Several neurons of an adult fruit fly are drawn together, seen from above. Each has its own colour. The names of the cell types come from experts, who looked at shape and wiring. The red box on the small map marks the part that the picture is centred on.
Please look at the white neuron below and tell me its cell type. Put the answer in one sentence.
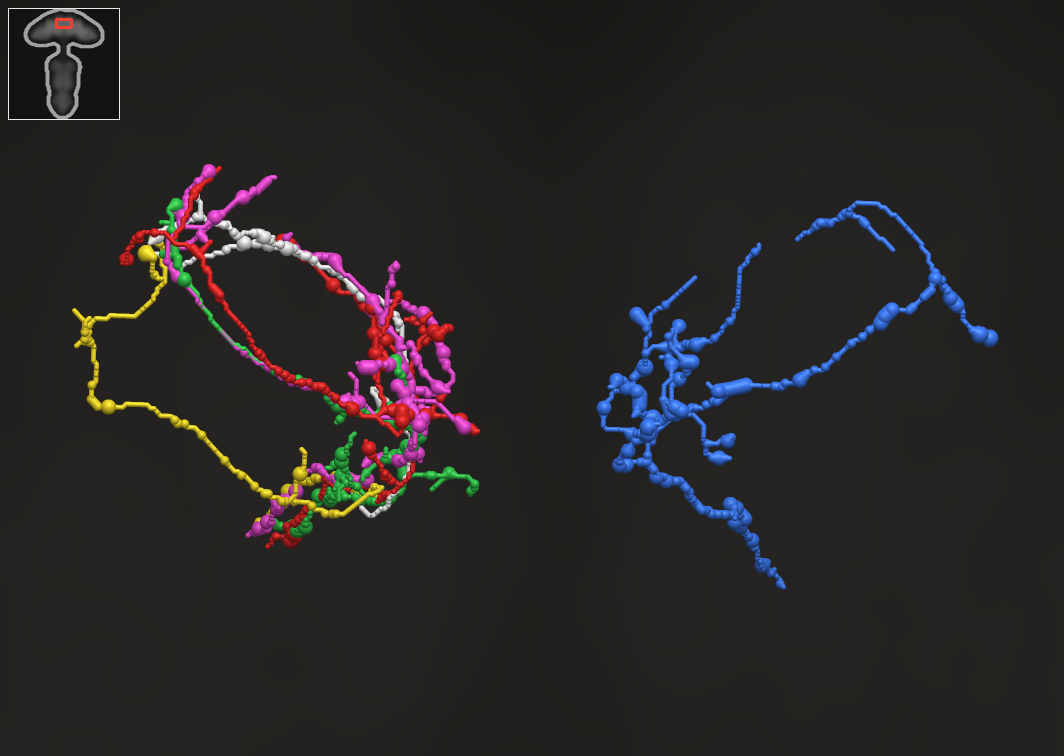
The cell type is LB2c.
